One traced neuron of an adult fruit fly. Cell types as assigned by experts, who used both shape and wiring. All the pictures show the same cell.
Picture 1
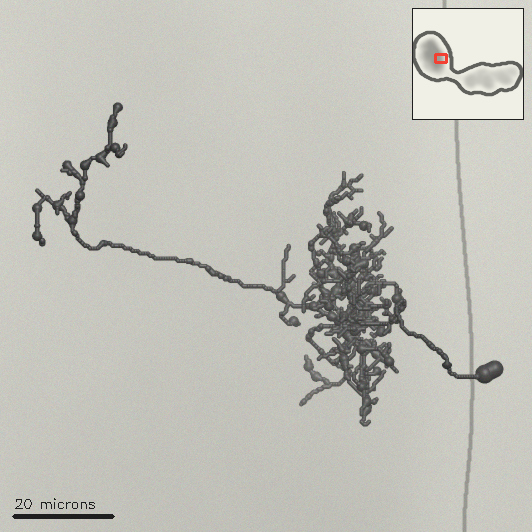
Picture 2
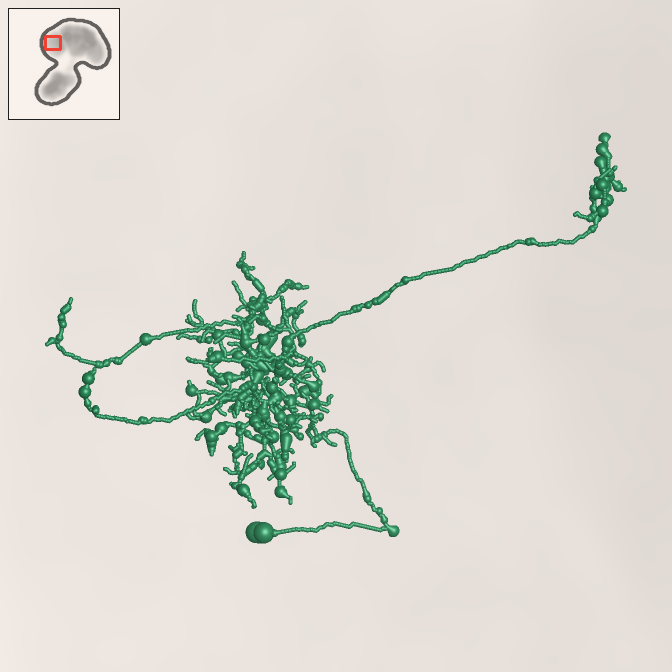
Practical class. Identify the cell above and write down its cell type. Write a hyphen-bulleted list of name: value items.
- cell type: Tlp13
